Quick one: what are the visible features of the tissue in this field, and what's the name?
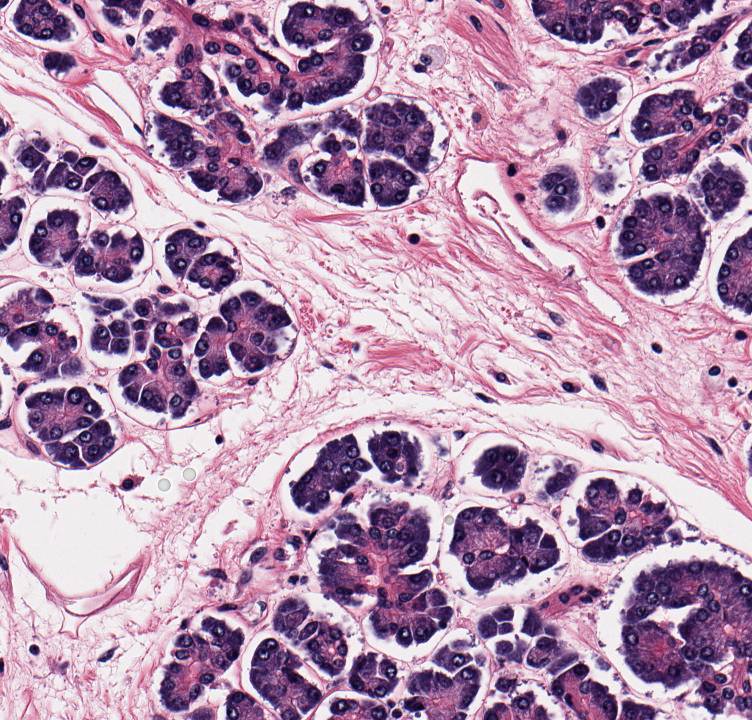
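Acini: rounded clusters of pyramidal cells around a tiny central lumen. Acinar nuclei round, toward outer cell base. Stroma between lobules loose, pale pink collagen with scattered small nuclei. Clear retraction gaps separate most acini from surrounding tissue. Pancreas.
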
